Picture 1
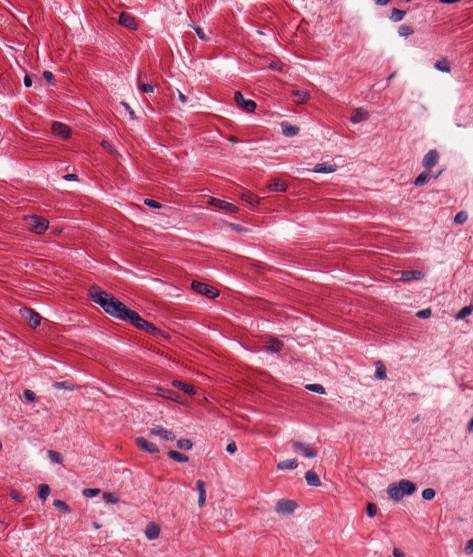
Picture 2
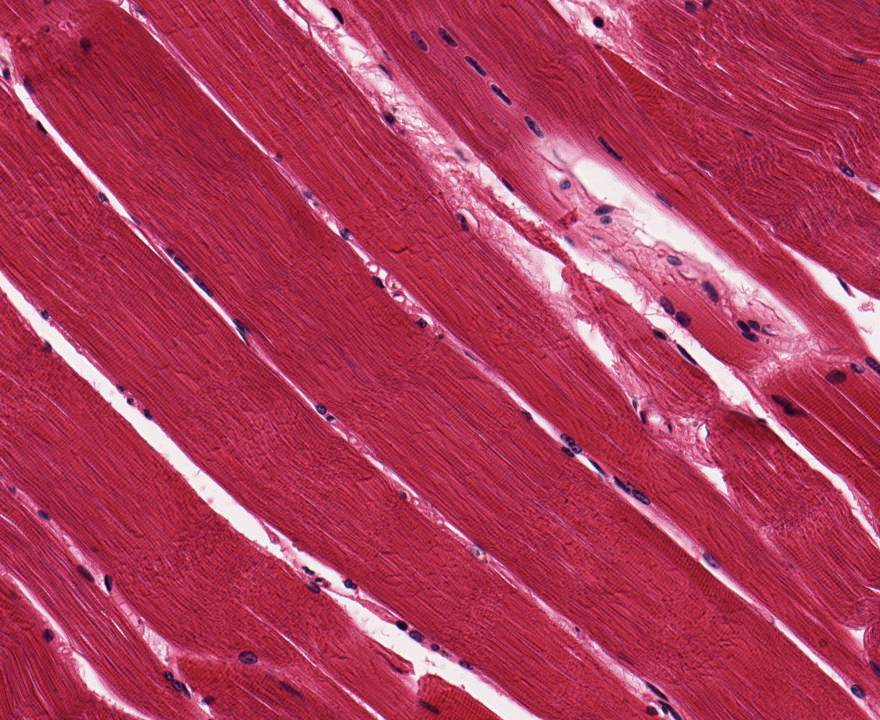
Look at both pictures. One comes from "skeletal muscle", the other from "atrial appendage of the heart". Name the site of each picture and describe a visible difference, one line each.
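Picture 1 shows tissue from the atrial appendage of the heart. The muscle fibre nuclei are oval and lie centrally within the fibres.
Picture 2 shows tissue from the skeletal muscle. The fibre nuclei are flattened and lie at the edges of the fibres.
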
